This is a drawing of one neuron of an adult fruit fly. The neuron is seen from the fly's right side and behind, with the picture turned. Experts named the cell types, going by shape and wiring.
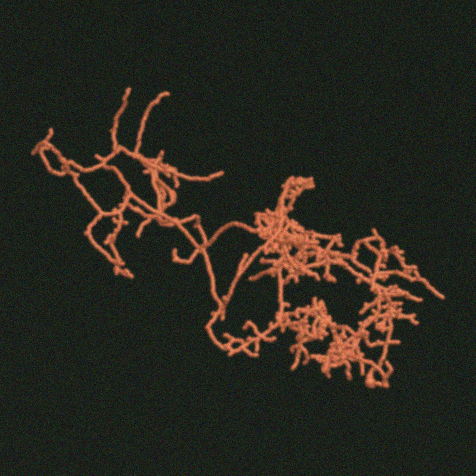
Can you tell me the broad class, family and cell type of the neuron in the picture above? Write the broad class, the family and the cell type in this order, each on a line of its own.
nerve-cord intrinsic neuron
hemilineage 18B
IN18B035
